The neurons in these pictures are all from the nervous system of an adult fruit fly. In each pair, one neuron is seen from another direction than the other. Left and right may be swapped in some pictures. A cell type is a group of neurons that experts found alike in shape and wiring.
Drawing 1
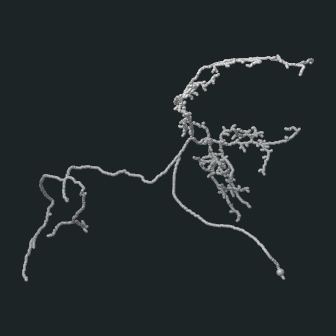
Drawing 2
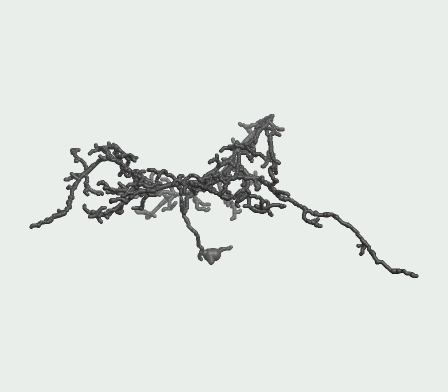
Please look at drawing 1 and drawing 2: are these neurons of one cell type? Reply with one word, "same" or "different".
different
